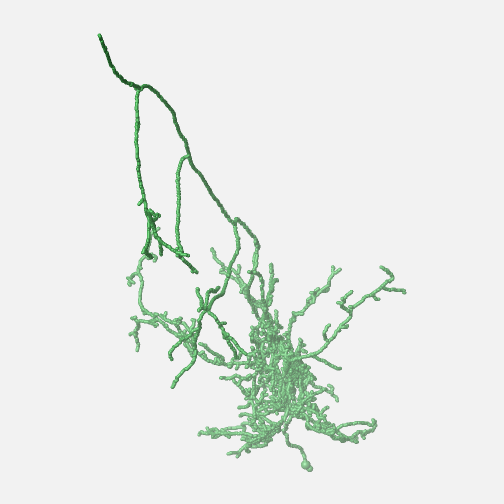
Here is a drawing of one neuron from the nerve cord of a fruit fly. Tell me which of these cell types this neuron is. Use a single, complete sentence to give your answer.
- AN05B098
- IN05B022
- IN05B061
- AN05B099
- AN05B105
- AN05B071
On the level of cell type, this neuron is AN05B098.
